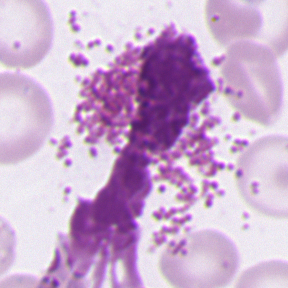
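Eosinophil in a stained smear of human peripheral blood. Nucleus first: the dark mass is elongated, running diagonally from upper right to lower left. Granules next: numerous, coarse, purple-violet, round and fairly uniform in size. Last, loose granules lie scattered on both sides of the dark mass.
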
